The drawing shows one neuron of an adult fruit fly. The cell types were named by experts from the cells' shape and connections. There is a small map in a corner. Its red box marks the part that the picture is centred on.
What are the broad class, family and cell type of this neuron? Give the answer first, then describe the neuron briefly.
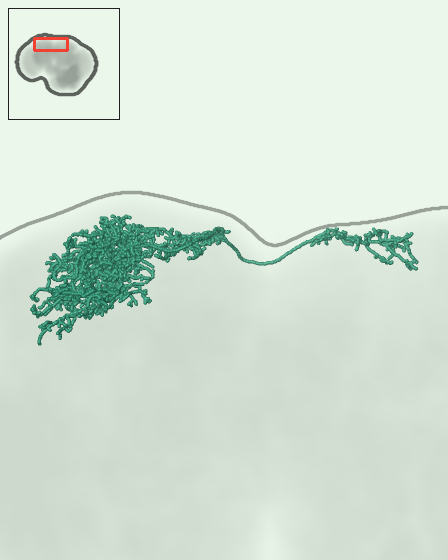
Its broad class is central-brain intrinsic neuron. Its family is hemilineage SLPpm3. Its cell type is SLP440. The picture shows dozens of branch ends. In this view it is more than twice as wide as it is tall.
